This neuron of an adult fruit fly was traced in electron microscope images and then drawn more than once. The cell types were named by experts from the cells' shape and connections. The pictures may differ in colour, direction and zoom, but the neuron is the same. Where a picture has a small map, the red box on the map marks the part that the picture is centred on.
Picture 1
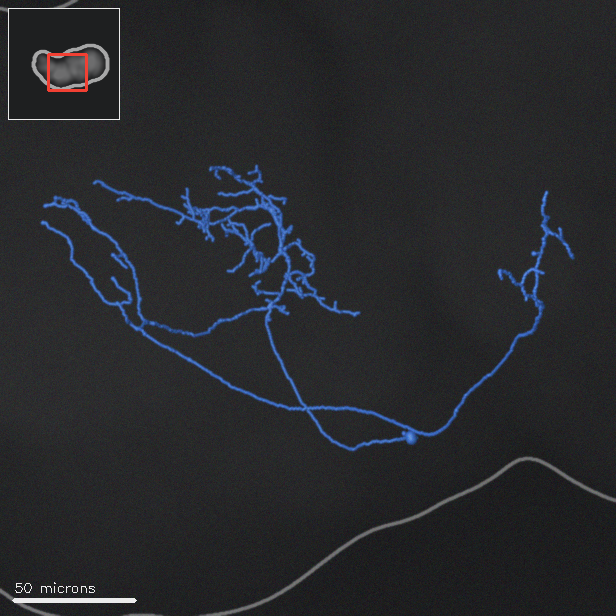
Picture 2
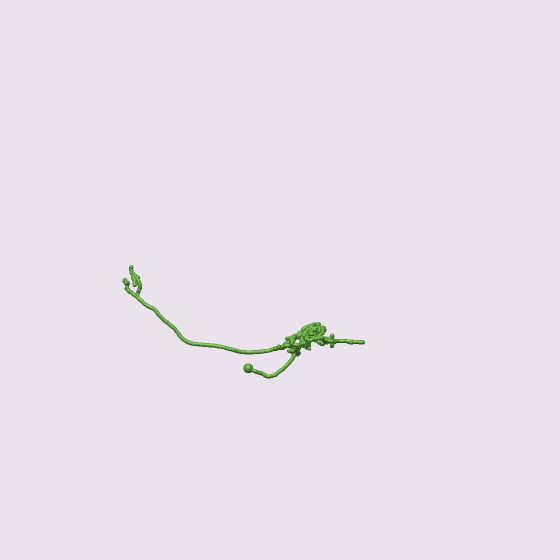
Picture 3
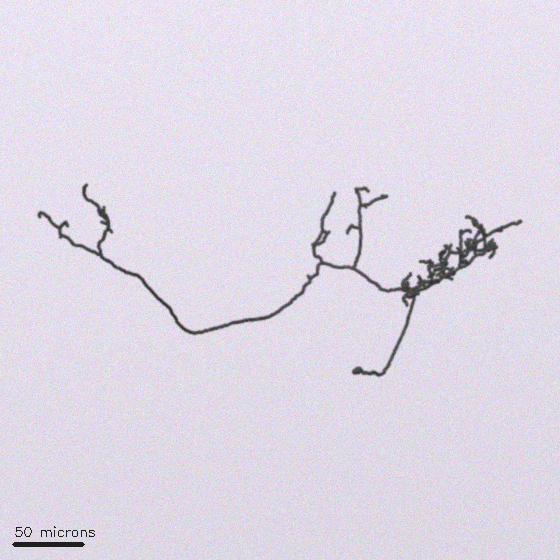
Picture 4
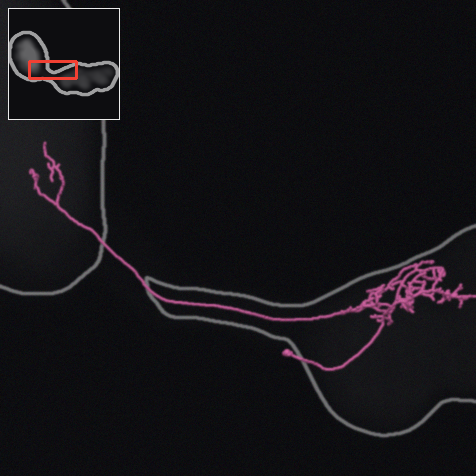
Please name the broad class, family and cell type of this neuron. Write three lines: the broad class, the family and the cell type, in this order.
ascending neuron
hemilineage 07B
AN07B082_c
